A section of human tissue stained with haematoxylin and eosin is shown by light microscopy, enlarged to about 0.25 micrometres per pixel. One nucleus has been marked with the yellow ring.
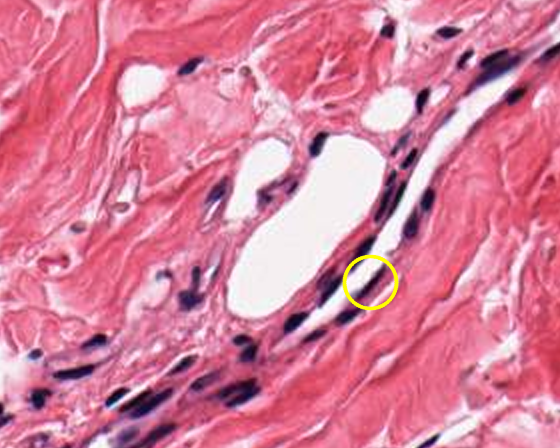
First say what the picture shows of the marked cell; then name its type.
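The nucleus is elongated and slender, tapering at its ends, and stains dark and evenly throughout. The nucleus lies flat against the edge of a narrow, slit-like white lumen, with its long axis running along that lumen. Little cytoplasm can be made out around the nucleus; at most there is a thin pink rim. The cell sits in a line of flattened dark nuclei that lines the narrow lumen, which runs beside the wall of a larger open vessel. The marked nucleus belongs to an endothelial cell.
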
